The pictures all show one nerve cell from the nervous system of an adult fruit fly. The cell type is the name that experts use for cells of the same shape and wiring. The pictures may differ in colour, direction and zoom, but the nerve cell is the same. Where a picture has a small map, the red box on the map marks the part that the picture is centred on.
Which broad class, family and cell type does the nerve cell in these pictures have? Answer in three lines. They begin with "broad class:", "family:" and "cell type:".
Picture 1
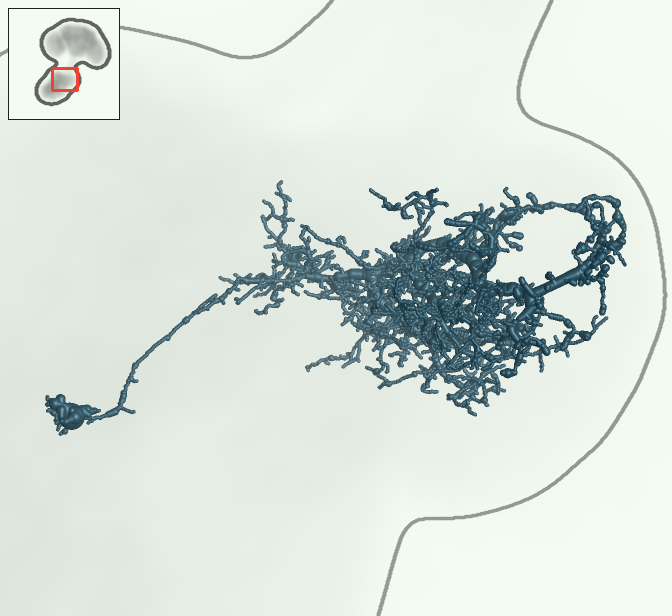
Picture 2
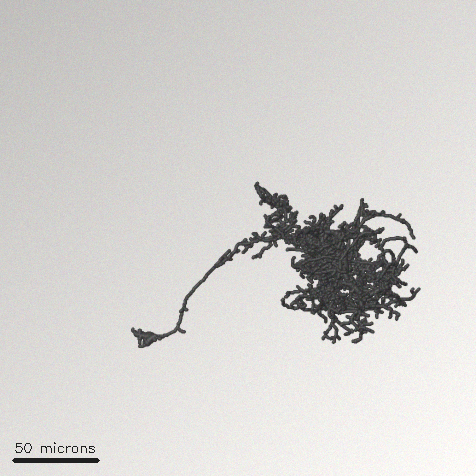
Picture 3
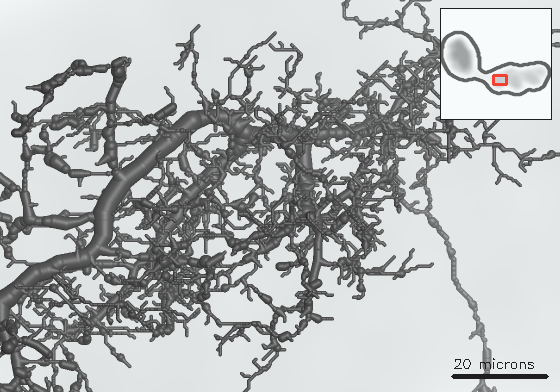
broad class: nerve-cord intrinsic neuron
family: hemilineage 12B
cell type: IN12B003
